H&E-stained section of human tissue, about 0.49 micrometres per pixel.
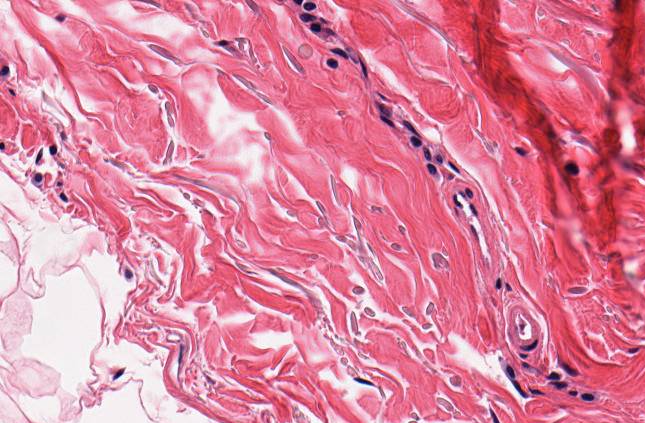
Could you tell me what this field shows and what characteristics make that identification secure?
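That's mostly dermis. Wavy pink collagen bundles run from upper left to lower right, split by narrow white clefts, with sparse thin, dark, elongated fibroblast nuclei between.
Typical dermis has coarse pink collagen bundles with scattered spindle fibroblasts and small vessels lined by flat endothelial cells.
A small vessel, round lumen and ring of nuclei in its wall, sits lower right.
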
